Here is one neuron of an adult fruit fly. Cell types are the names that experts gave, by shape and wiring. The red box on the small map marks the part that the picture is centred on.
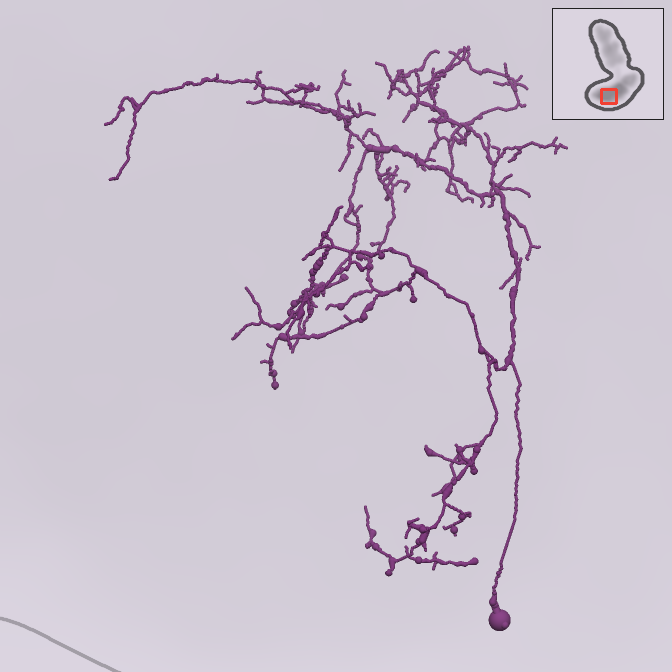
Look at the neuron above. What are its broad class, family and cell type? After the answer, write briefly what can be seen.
It is a central-brain intrinsic neuron. The family is hemilineage LALa1_anterior. Its cell type is WED015. It is in the brain and does not reach the nerve cord. The cell body is at the lower right of the picture. The picture shows dozens of branch ends.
